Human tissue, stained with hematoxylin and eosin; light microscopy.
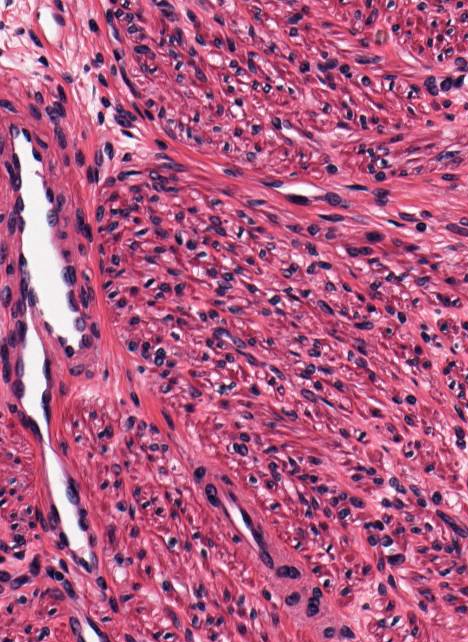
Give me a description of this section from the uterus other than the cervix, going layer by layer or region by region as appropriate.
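Spindle cells occupy the entire field, arranged in fascicles that run in different directions and intersect. Lengthwise-cut nuclei are elongated and darkly stained; cross-cut nuclei appear round or oval. Along the left edge, a narrow slit-like vessel lined by flattened endothelial cells runs vertically; its lumen contains no red blood cells.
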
